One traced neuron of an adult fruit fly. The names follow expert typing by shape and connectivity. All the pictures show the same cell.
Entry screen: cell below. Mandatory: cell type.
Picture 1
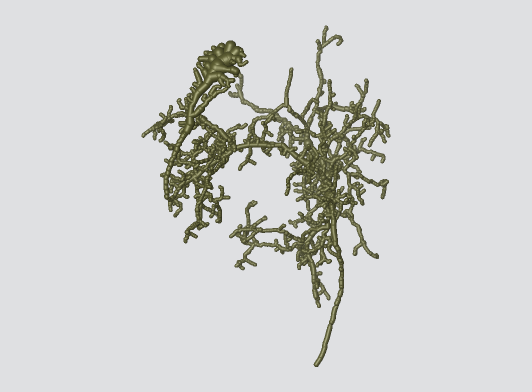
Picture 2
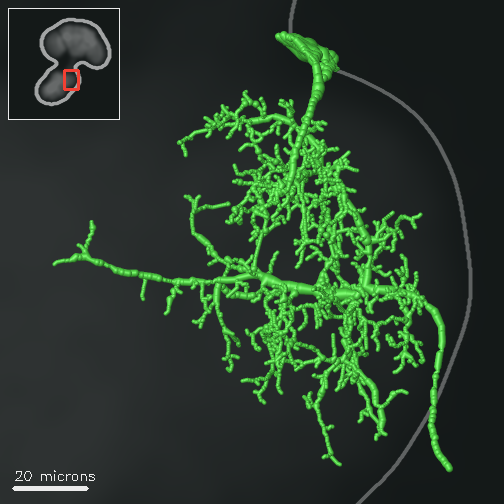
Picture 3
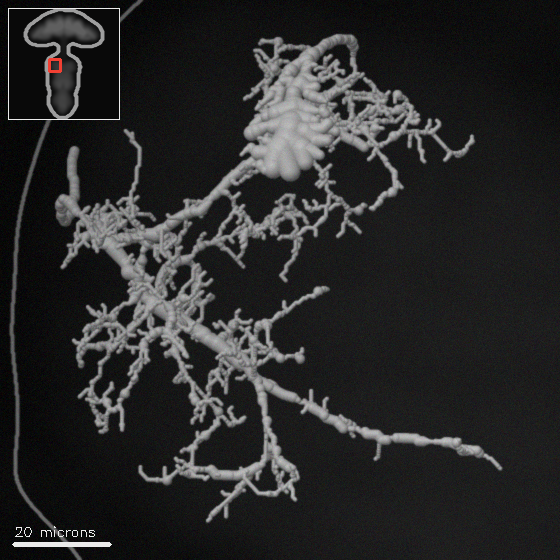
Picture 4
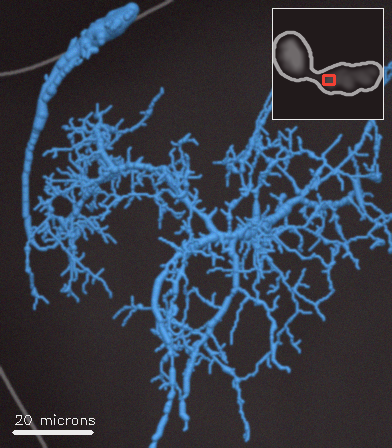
Tergotr. MN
